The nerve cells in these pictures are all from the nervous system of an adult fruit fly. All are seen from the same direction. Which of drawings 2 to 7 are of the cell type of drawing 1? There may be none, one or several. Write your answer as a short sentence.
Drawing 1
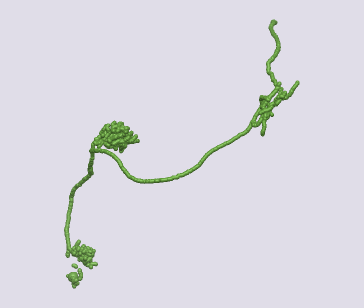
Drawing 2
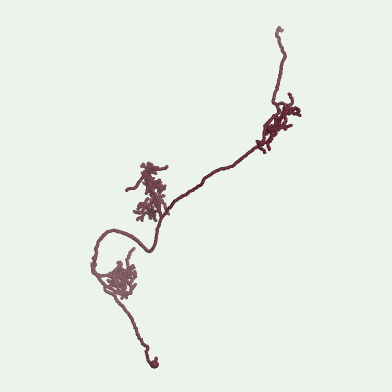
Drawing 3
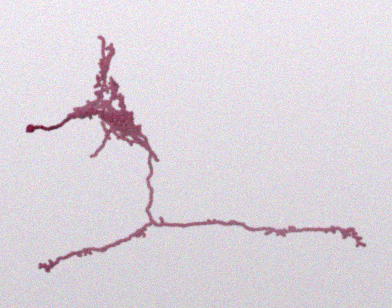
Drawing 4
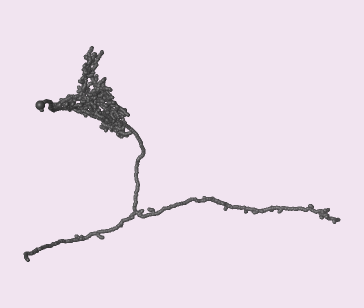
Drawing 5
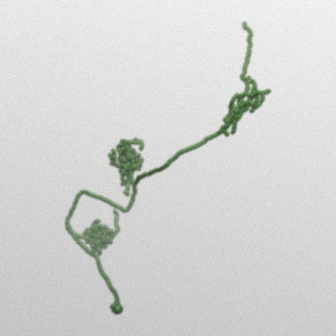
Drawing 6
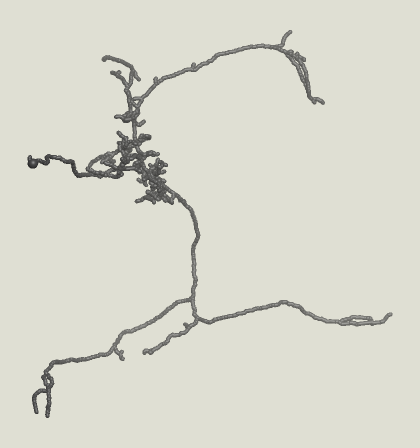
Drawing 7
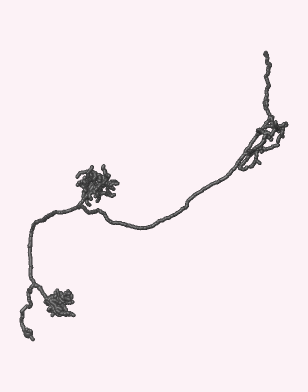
Drawing 2, drawing 5 and drawing 7 are of the same cell type.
